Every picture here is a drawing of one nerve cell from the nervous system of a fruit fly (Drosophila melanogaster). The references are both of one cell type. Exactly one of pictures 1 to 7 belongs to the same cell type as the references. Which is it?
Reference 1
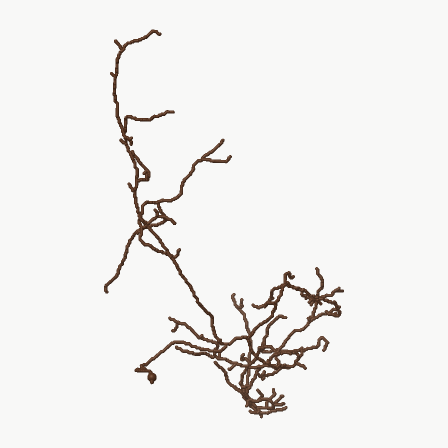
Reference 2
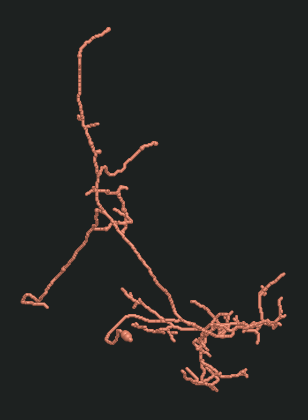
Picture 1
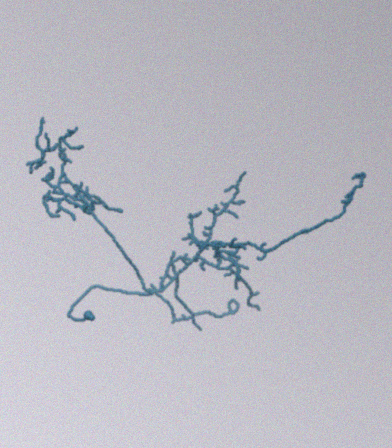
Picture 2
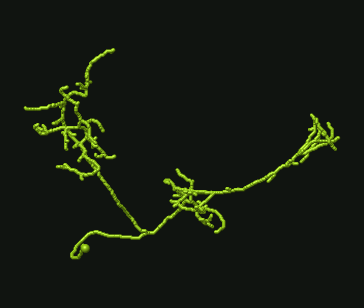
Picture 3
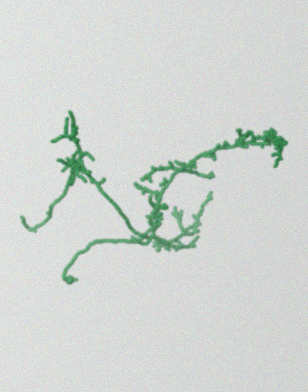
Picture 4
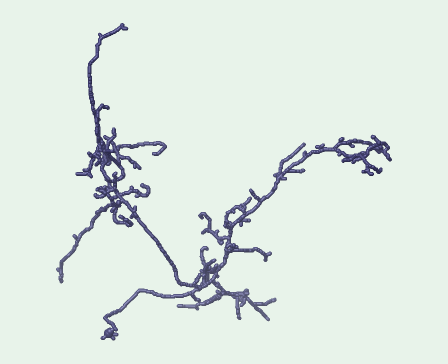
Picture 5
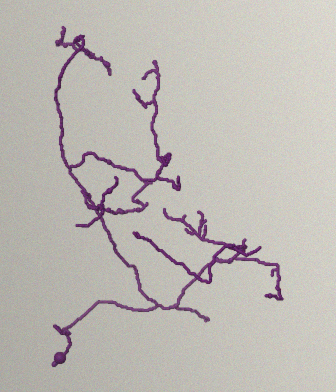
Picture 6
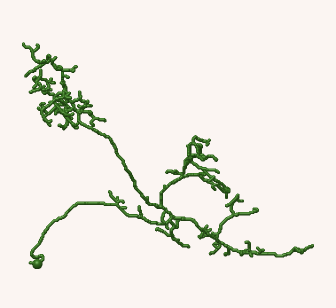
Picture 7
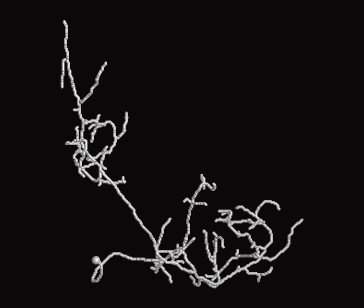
7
